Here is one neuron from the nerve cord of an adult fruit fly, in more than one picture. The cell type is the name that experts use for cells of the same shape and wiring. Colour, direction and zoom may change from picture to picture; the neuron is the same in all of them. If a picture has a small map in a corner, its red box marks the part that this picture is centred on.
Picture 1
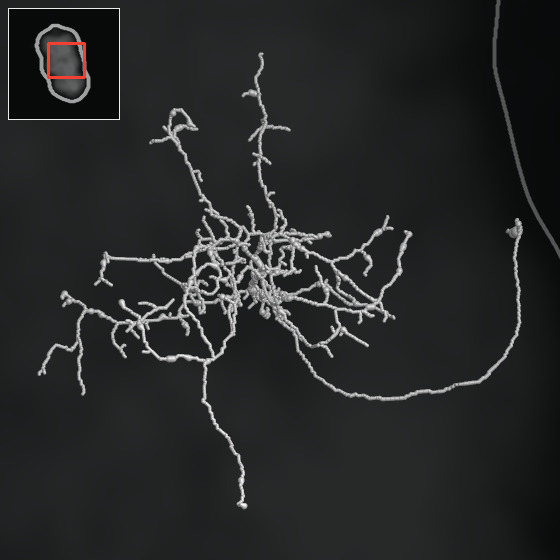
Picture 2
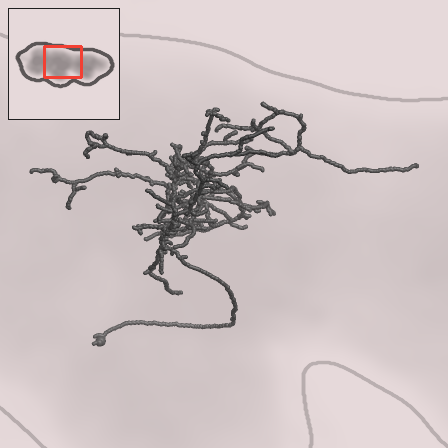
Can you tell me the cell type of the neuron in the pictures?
IN11A018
